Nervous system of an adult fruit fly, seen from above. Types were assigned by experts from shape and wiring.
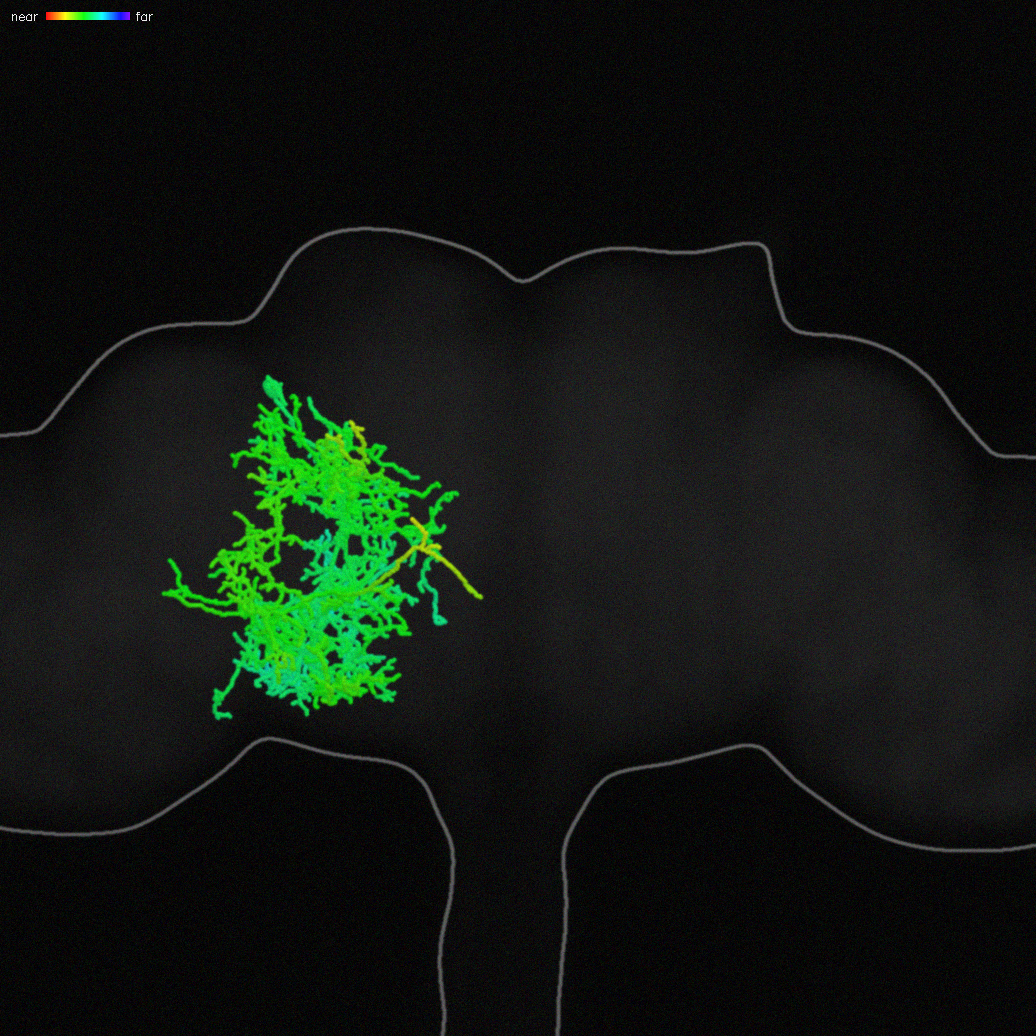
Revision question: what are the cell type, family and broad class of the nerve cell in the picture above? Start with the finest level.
PLP019; hemilineage LALa1_anterior; central-brain intrinsic neuron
